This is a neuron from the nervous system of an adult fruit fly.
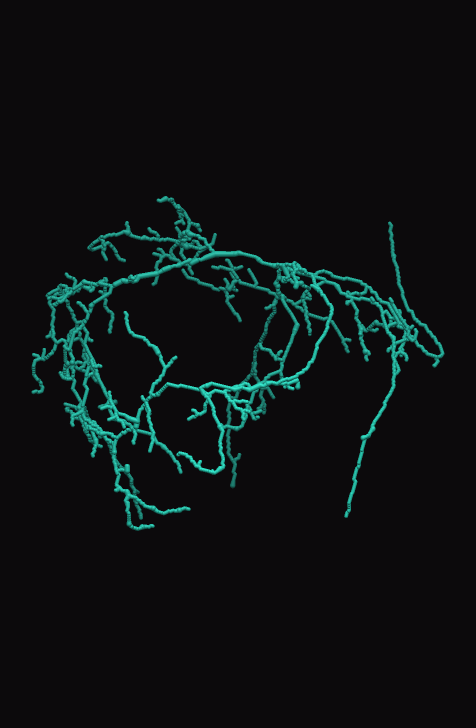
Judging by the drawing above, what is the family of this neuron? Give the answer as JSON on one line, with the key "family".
{"family": "hemilineage 03A"}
